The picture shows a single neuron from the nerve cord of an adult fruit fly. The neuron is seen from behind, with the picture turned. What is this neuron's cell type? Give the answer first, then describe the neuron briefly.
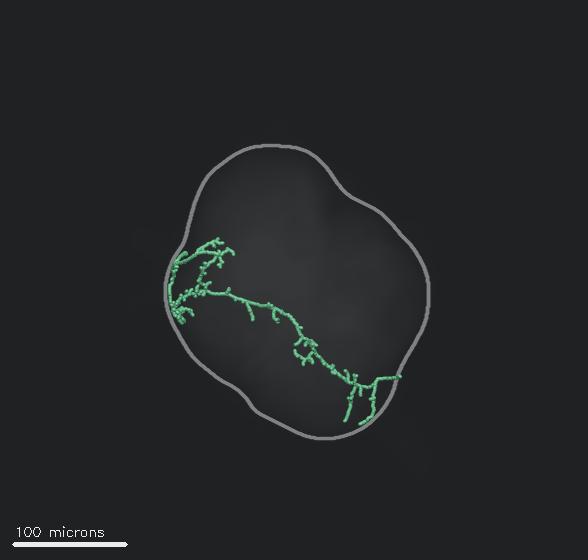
Its cell type is IN19A098. This is a nerve-cord intrinsic neuron. The drawing shows no cell body. From left to right in the picture it spans about 200 microns.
